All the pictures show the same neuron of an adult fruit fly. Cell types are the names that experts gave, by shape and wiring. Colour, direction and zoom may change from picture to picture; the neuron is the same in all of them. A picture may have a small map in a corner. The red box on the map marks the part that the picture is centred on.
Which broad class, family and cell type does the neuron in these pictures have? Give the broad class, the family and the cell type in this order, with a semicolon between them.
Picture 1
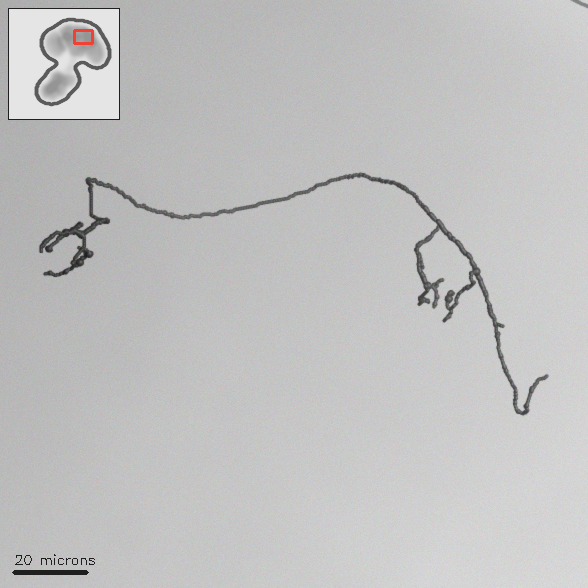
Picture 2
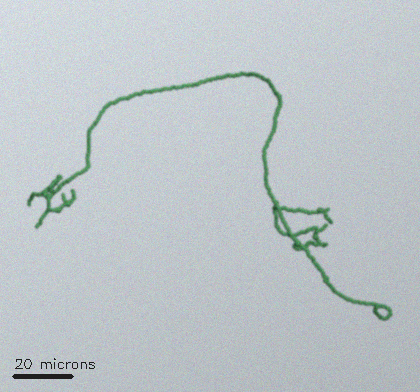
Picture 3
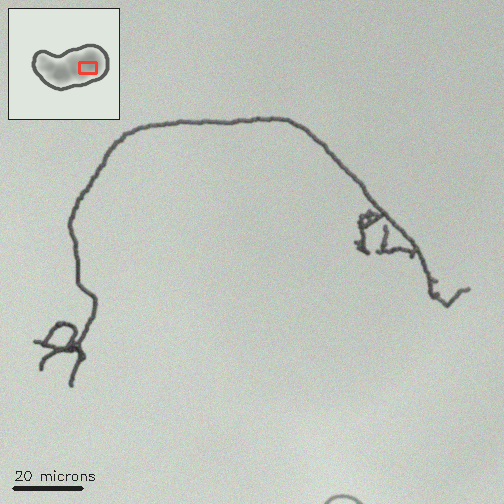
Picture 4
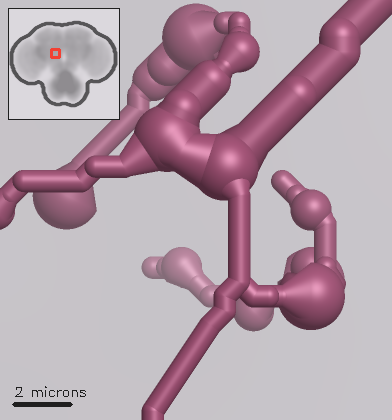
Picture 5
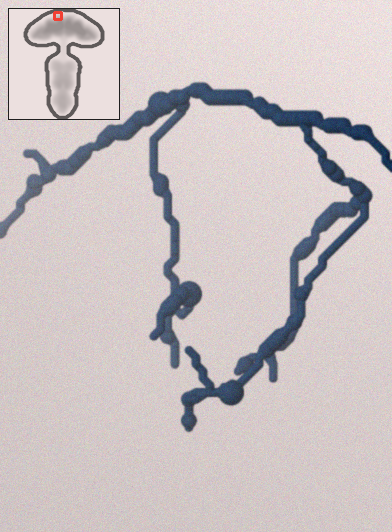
sensory neuron entering the brain; class olfactory; ORN_VA6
